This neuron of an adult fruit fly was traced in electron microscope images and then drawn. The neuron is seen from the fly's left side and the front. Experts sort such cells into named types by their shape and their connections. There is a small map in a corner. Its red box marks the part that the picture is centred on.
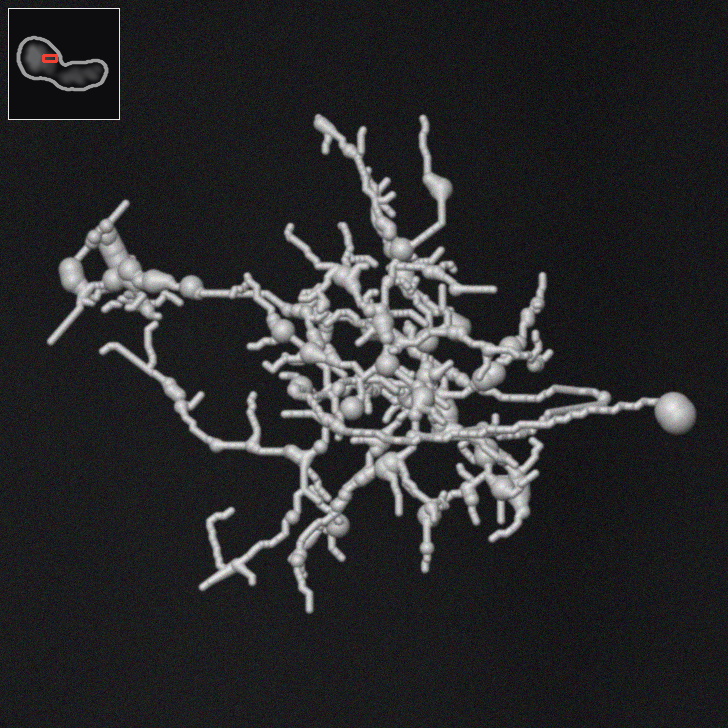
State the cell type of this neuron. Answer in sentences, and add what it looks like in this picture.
Its cell type is Tm16. It is an optic-lobe intrinsic neuron. The cell body is on the right of the picture. Dozens of branch ends can be seen.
